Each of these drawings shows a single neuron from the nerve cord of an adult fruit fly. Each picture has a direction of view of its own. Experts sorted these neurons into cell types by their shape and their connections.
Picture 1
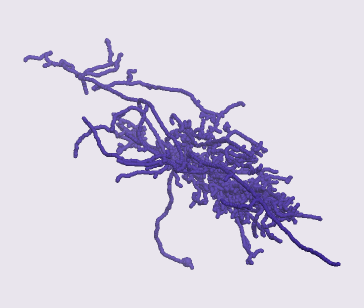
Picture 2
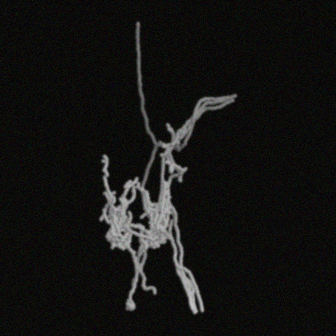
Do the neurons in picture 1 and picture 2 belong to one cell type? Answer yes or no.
no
